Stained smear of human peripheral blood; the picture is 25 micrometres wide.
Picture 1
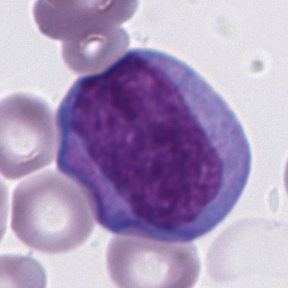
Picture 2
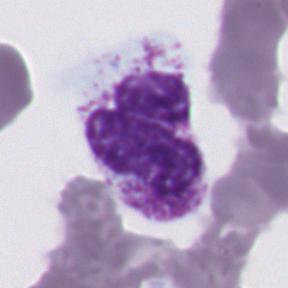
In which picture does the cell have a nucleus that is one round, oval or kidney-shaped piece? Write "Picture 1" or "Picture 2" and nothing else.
Picture 1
